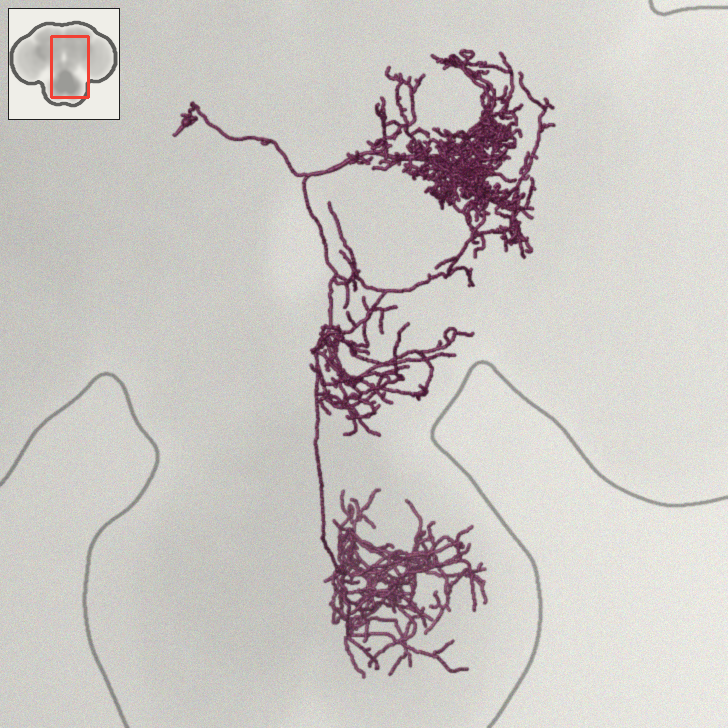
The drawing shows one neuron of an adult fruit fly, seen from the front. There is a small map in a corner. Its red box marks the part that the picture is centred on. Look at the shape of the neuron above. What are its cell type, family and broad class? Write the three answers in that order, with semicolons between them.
DNp34; DNp; descending neuron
